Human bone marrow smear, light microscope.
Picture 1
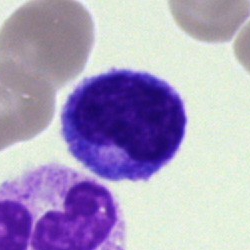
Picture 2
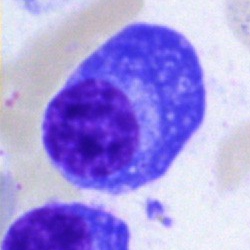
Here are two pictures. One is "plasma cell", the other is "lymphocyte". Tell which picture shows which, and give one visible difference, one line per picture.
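Picture 1: lymphocyte. The nucleus fills most of the cell and sits toward its upper side.
Picture 2: plasma cell. The cytoplasm is abundant and deep blue.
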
